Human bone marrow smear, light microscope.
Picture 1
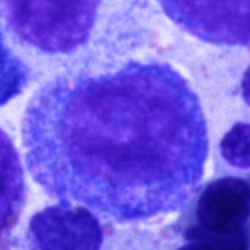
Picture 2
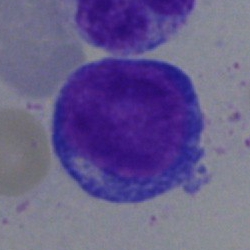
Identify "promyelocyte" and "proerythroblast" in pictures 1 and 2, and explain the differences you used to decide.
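Picture 1 shows a promyelocyte; picture 2 shows a proerythroblast. Their edges differ: the promyelocyte has a round outline with a smooth edge, whereas small blebs bulge from the lower right edge of the proerythroblast. No vacuoles are seen in the cytoplasm of the promyelocyte. Several other nucleated cells lie close around it, separated by pale background, and slight blur in picture 1 softens fine detail. In the proerythroblast, the chromatin is finely textured and purple, without coarse dark clumps. Its cytoplasm is a deep blue, and the lower part contains small pale clear spots.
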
